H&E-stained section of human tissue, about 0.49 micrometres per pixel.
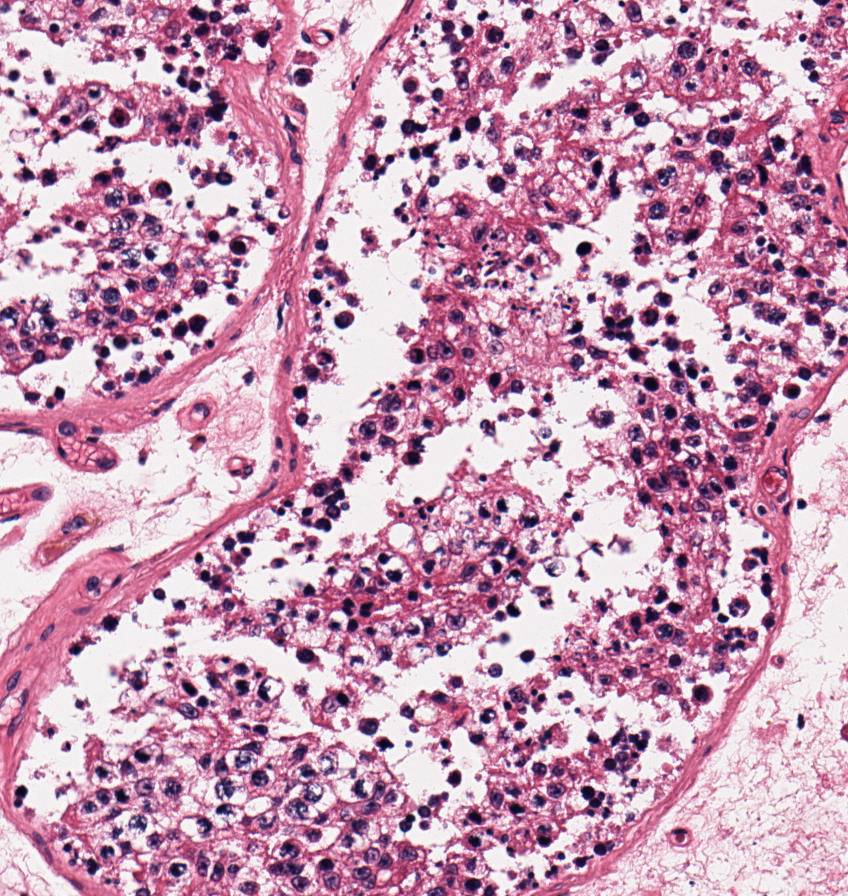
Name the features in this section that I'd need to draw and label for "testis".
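What fits testis is the outline: a single large rounded unit fills most of the field, with part of a second at the upper left, each edged by a thin band of pink fibrous tissue holding flattened, elongated nuclei.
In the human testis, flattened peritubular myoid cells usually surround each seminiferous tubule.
Those flattened nuclei in the wall sit well with that. Inside, many small, round, densely dark-staining nuclei are scattered throughout, and the cells are loosely packed, with many irregular empty spaces between them.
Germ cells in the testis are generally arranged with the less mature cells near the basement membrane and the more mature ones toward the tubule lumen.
Here the nuclei lie scattered and loose rather than in that ordered sequence, so this part of the picture does not match so well.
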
